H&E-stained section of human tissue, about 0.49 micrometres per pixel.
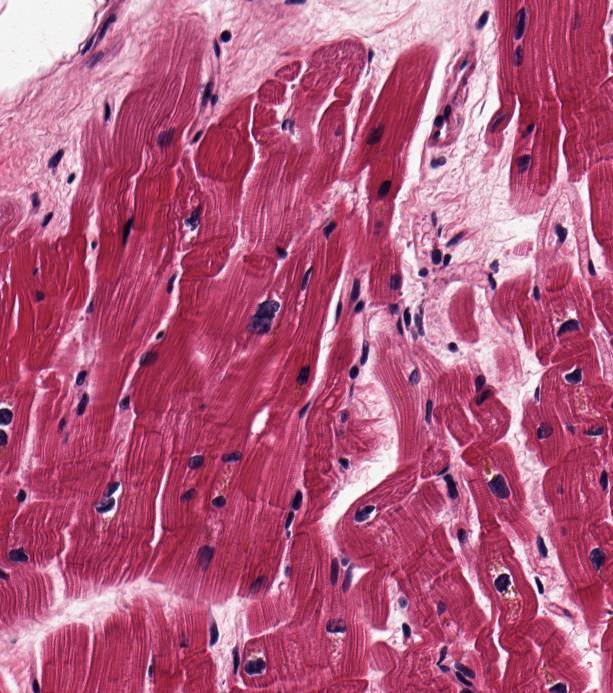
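Left ventricle of the heart. The muscle fibres branch and join neighbouring fibres, their oval nuclei lying centrally. Golden-brown granules sit at the poles of some nuclei, notably in the lower right. Along the top and in the right centre, pale pink loose connective tissue with scattered spindle-shaped nuclei lies between fibre groups.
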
